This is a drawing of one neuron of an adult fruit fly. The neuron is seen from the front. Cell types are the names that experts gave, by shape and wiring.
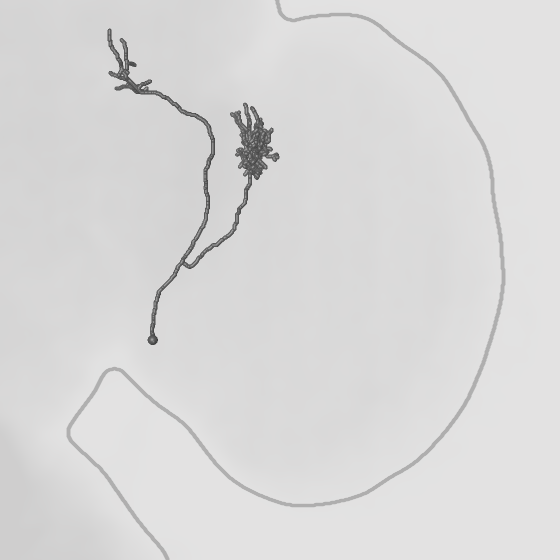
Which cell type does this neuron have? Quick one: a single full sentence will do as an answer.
The cell type LoVP1 includes this neuron.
